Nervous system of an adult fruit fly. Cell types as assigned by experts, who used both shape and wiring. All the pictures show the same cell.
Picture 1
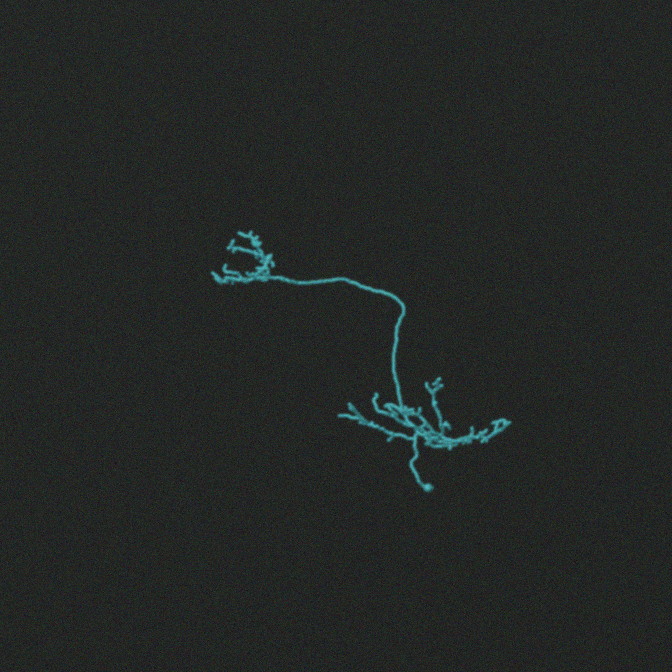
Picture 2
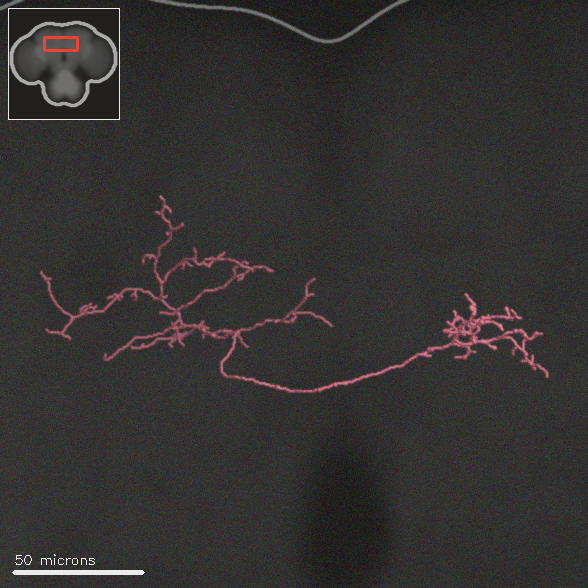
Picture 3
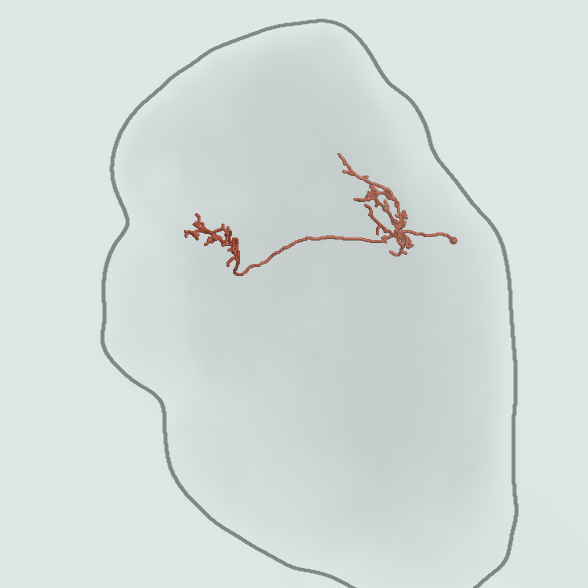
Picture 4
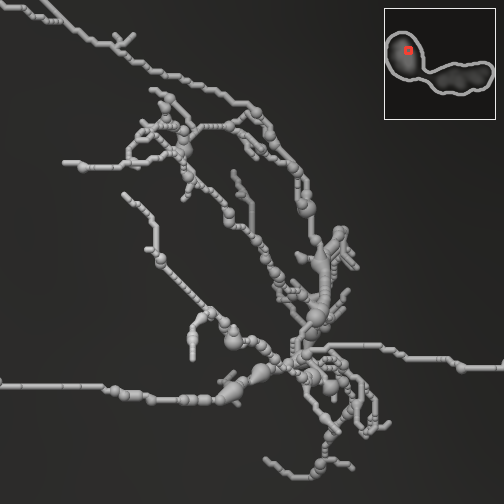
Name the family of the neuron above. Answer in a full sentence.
The family is hemilineage DM5_central.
